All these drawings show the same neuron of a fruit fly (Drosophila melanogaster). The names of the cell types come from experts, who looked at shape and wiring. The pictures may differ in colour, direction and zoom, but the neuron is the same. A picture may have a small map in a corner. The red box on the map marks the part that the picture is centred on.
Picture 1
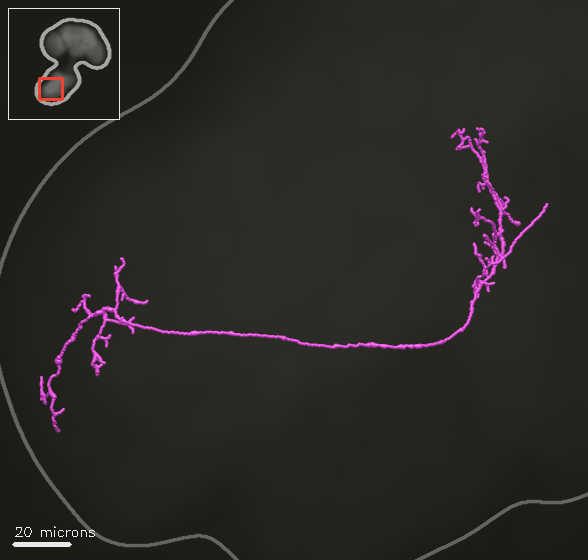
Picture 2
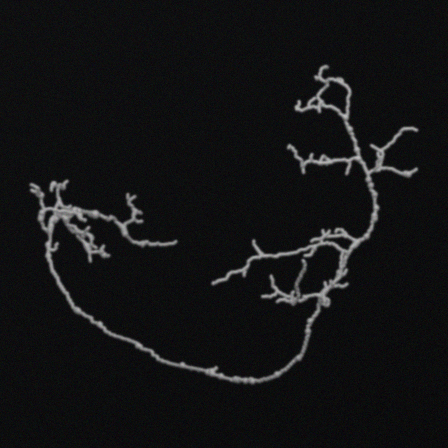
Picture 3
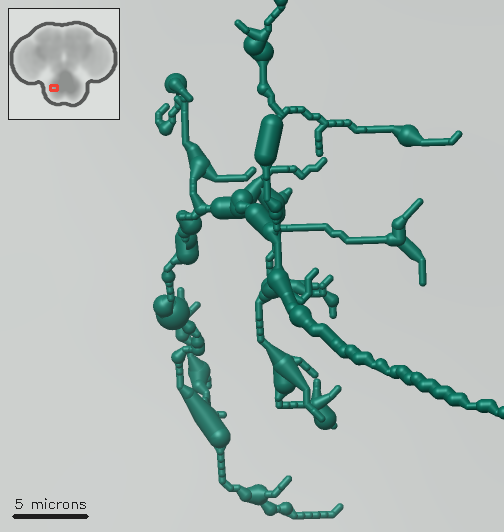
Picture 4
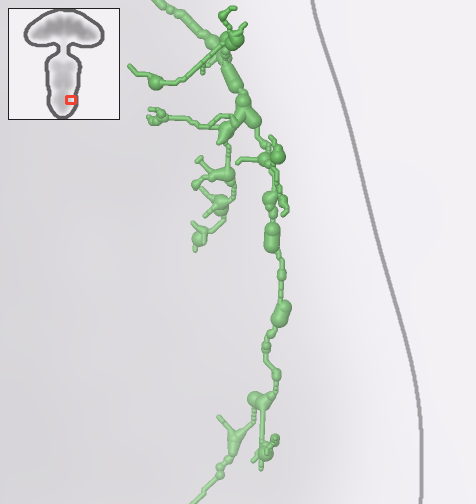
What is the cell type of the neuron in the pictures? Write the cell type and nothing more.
IN01A082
